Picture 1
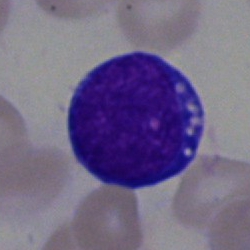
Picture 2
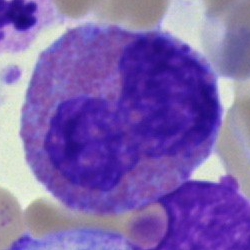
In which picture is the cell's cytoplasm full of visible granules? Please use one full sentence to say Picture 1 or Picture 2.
Picture 2 shows a cell whose cytoplasm holds many visible granules.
